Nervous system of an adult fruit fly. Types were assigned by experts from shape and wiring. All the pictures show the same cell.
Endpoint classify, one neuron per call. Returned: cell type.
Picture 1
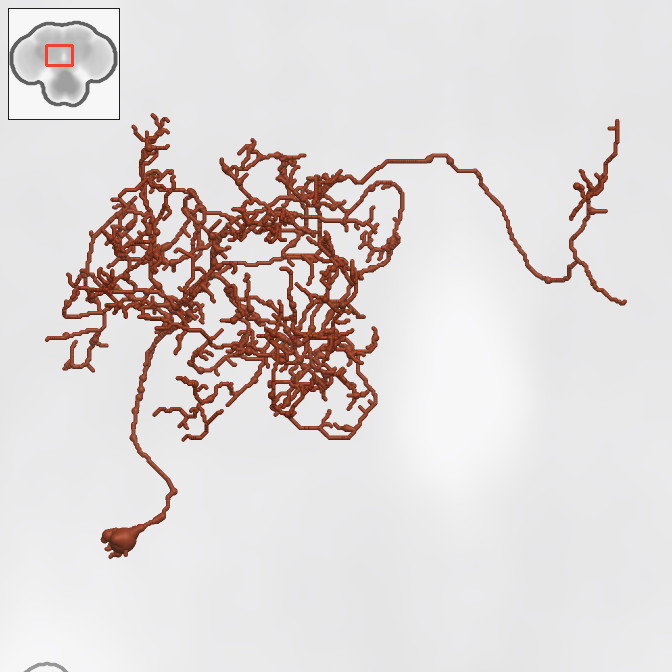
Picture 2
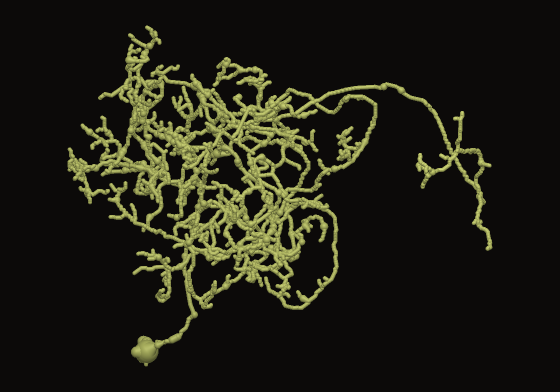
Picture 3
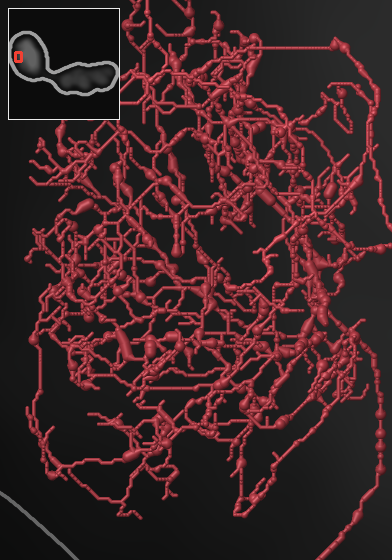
v2LN3A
